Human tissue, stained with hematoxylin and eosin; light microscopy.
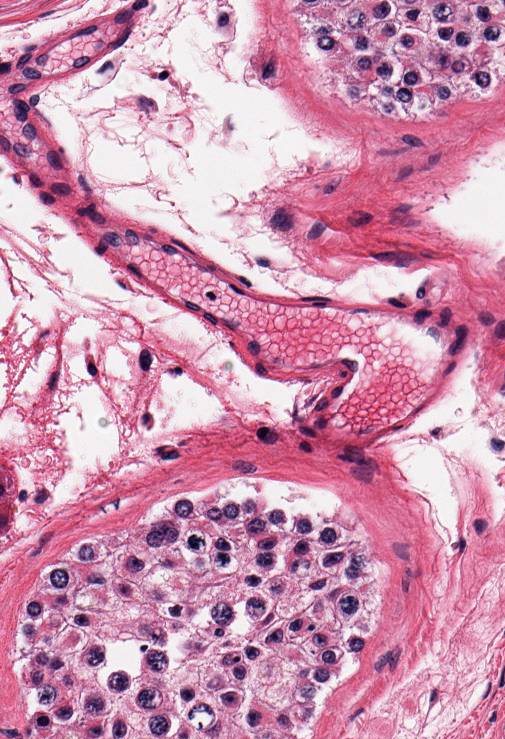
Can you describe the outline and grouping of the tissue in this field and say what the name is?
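Cell-filled tubules are ringed by a thick, layered band of pink fibrous tissue bearing flattened, elongated nuclei. Inside are many rounded cells with large round nuclei, some with coarse, clumped dark chromatin. A long, narrow channel lined by flattened nuclei crosses diagonally from upper left toward centre right. Tissue between tubules is loose, with wispy pink fibrils and wide empty spaces, clearest at upper left. This is testis.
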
